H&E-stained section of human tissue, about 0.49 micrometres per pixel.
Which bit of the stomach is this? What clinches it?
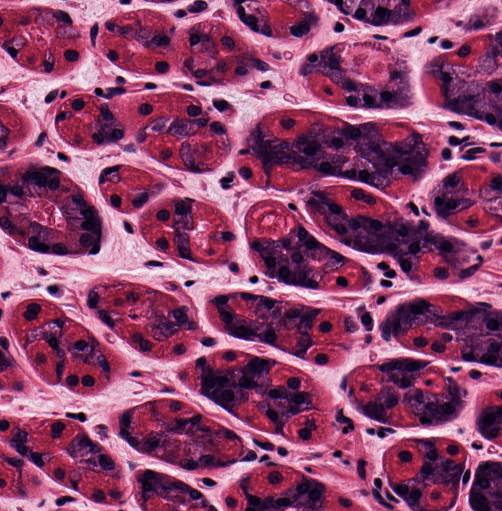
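Fundic glands: closely packed rounded to oval units, cut in cross-section, fill the field. Each holds bright pink cells and darker purple cells. Pink cells: one round nucleus near the centre; purple cells: granular basophilic cytoplasm.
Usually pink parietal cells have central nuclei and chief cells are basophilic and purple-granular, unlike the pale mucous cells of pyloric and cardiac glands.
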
